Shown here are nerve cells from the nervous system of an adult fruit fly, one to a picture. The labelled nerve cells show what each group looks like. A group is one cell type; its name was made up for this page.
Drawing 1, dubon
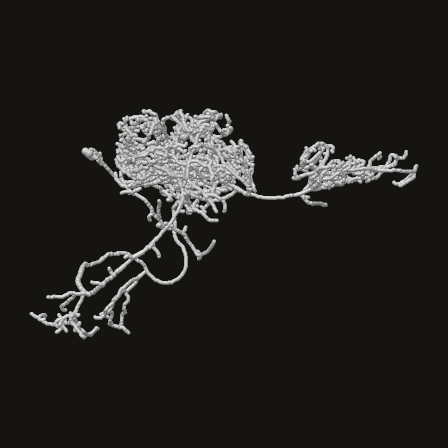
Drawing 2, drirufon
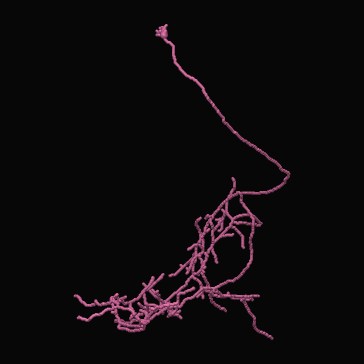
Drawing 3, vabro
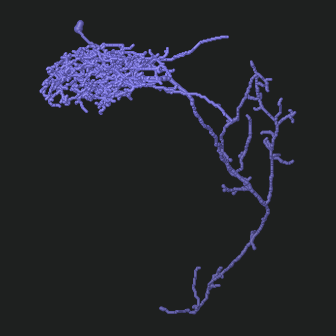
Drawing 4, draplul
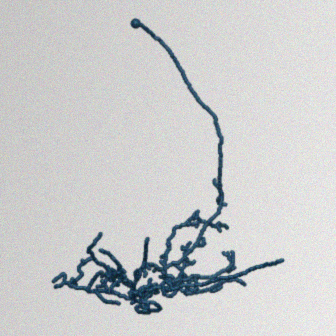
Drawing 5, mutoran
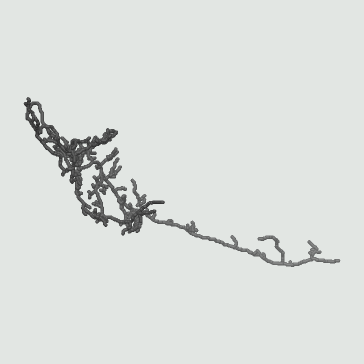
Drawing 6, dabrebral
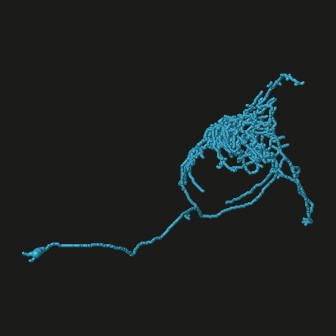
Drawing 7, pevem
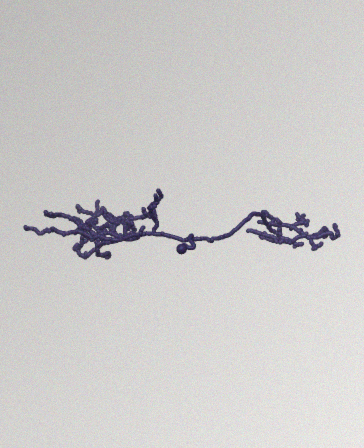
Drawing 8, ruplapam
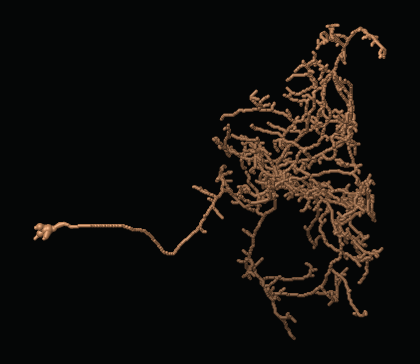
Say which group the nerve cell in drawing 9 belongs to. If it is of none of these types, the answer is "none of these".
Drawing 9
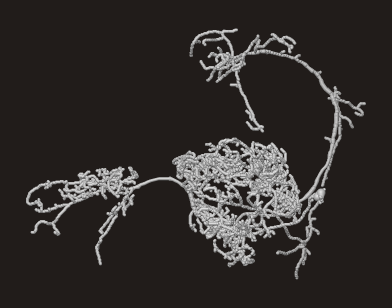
dubon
